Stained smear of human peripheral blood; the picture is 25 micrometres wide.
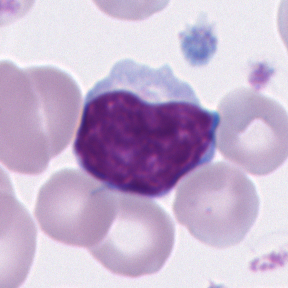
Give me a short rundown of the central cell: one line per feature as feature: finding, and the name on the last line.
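Size: about 13 micrometres across
Nucleus: a single unlobed mass, wider than it is tall, filling about 70% of the cell's area
Chromatin: dark purple and coarsely clumped, lighter patches in between
Cytoplasm: pale greyish-blue, most of it sitting above the nucleus
Name: typical lymphocyte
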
